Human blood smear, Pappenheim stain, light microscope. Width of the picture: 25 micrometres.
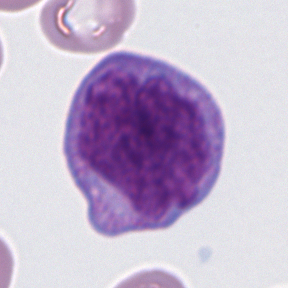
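Atypical promyelocyte, the central cell, measuring about 16 by 14 micrometres. Its outline is roughly round apart from a small blunt bulge at the lower left, and the cytoplasm forms its widest band at the lower left of the nucleus. A notch at the nucleus's top edge gives it a folded look. Note the chromatin: fine and lacy rather than coarsely clumped.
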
